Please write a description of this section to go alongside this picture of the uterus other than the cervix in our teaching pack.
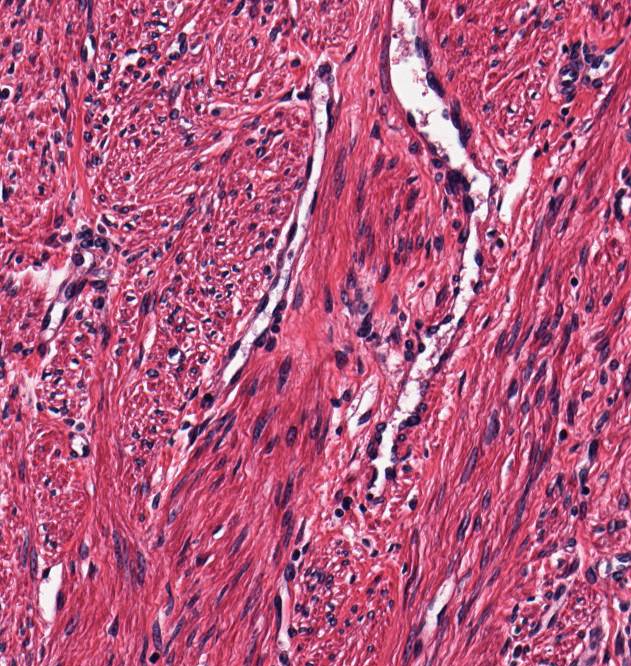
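Bundles of spindle cells run in different directions and cross one another throughout the field. Where bundles are cut lengthwise, the nuclei are elongated with blunt, rounded ends. The cytoplasm is deeply eosinophilic and fibrillar, staining bright pink-red. Thin-walled, slit-like vascular channels lined by flattened endothelial cells descend from the top edge through the centre.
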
